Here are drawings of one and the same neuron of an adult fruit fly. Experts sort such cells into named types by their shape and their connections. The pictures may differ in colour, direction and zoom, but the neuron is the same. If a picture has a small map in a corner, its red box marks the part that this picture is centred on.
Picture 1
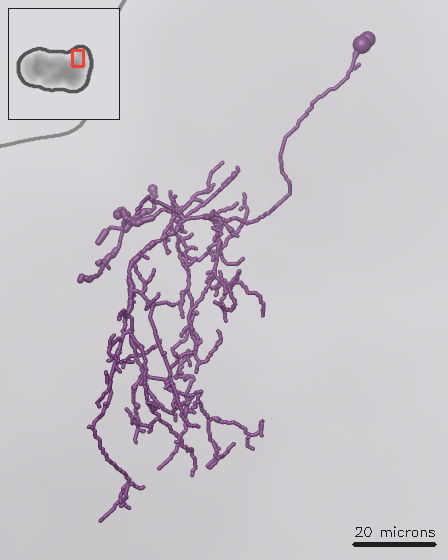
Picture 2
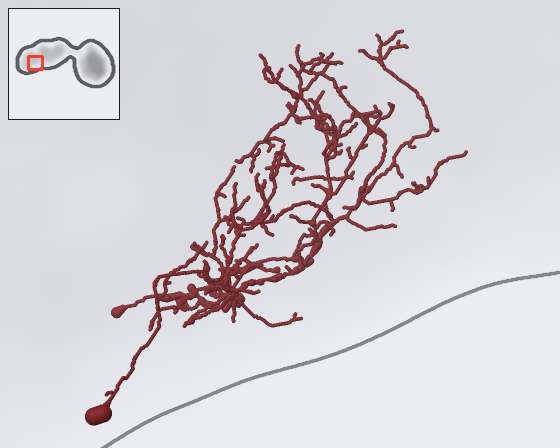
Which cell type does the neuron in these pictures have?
INXXX420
